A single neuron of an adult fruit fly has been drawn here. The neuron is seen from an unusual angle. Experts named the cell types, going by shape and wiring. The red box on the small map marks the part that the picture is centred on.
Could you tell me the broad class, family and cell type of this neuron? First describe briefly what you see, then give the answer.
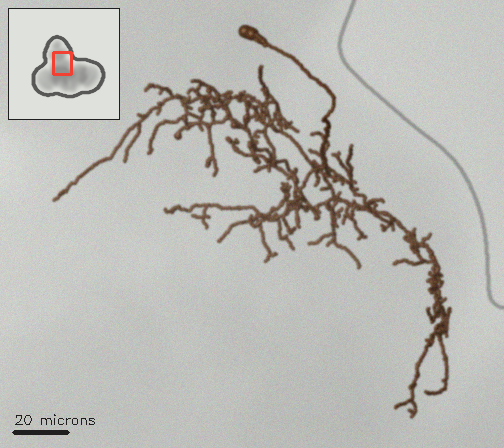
Its cell body lies at the top of the picture. From left to right in the picture it spans about 150 microns. Dozens of branch ends can be seen. Its broad class is nerve-cord intrinsic neuron. The family is hemilineage 11B. The cell type is IN11B015.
